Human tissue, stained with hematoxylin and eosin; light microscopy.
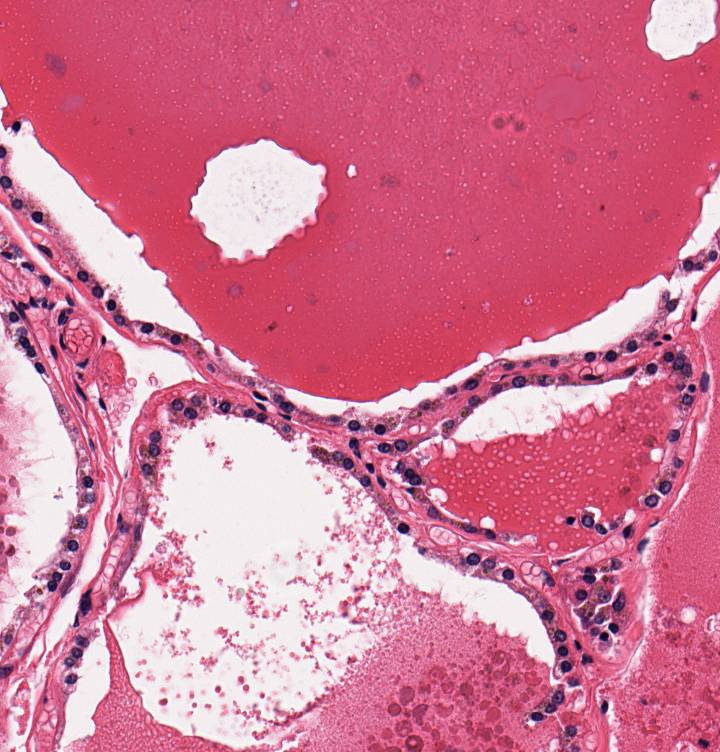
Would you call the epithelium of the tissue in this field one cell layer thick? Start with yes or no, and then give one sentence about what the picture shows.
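Yes. The follicles are lined by a single layer of flattened to low cuboidal cells.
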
